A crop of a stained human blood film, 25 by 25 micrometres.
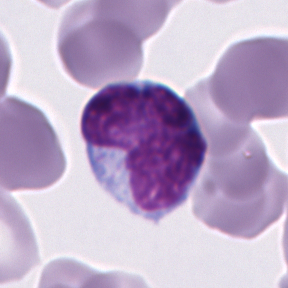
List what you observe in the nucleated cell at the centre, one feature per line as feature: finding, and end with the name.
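Cytoplasm: pale blue, and I find no clear vacuoles in it
Nucleus: curves around the cytoplasm, with a deep notch on its lower-left side
Nucleoli: I can't see any
Cell: typical lymphocyte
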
